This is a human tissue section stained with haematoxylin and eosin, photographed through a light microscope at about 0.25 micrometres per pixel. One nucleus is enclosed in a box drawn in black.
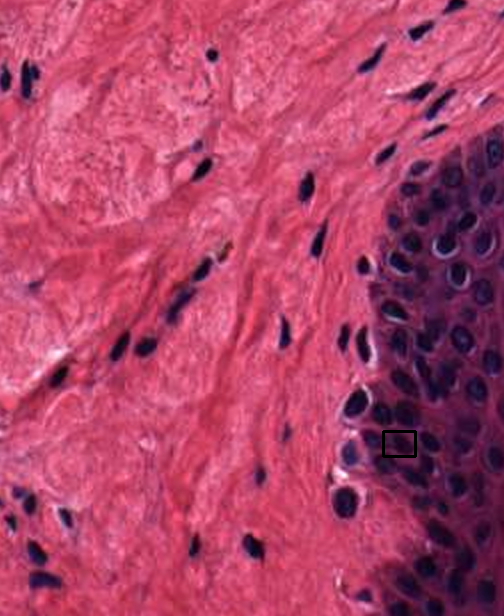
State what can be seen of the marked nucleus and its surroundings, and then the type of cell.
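Its nucleus is a dark, oval body, about the same size as the nuclei crowded around it. Very little cytoplasm shows around the nucleus, so the nuclei of neighbouring cells lie close together. The marked nucleus belongs to a keratinocyte.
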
